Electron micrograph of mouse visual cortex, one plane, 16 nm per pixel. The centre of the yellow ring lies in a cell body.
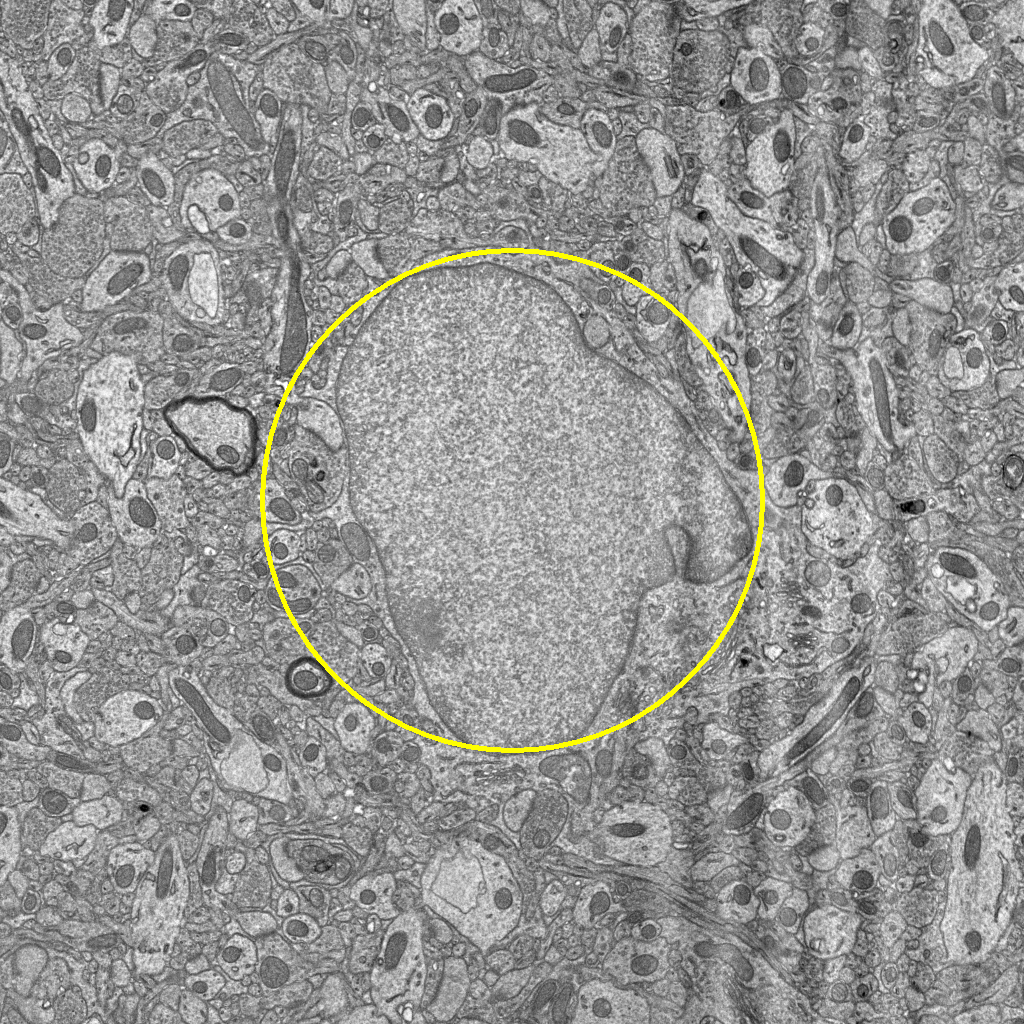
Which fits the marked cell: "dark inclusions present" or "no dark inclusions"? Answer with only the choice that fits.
No dark inclusions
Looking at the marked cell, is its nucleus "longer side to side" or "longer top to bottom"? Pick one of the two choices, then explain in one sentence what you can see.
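Longer top to bottom. The nucleus is a large oval whose long axis runs roughly from top to bottom.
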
